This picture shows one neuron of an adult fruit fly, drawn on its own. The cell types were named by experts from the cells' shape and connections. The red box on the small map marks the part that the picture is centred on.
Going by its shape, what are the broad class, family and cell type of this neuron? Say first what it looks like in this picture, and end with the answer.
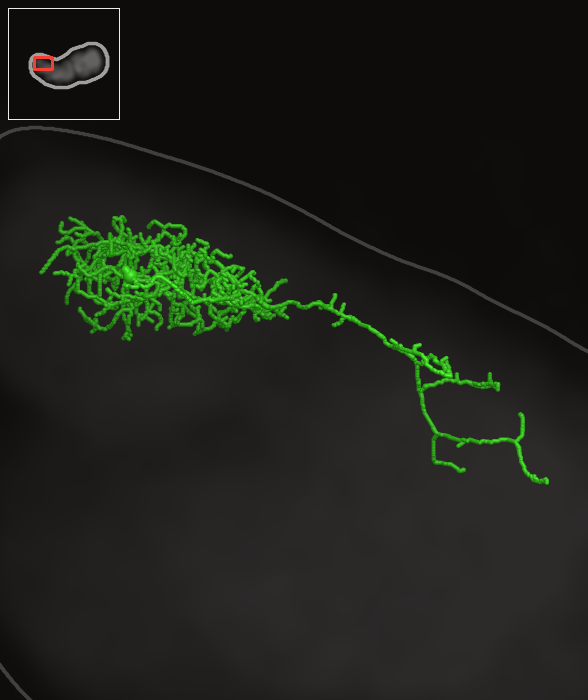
The cell body can be seen on the left of the picture. The picture shows dozens of branch ends. This is a nerve-cord intrinsic neuron. Its family is hemilineage 07B. The cell type is IN07B061.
